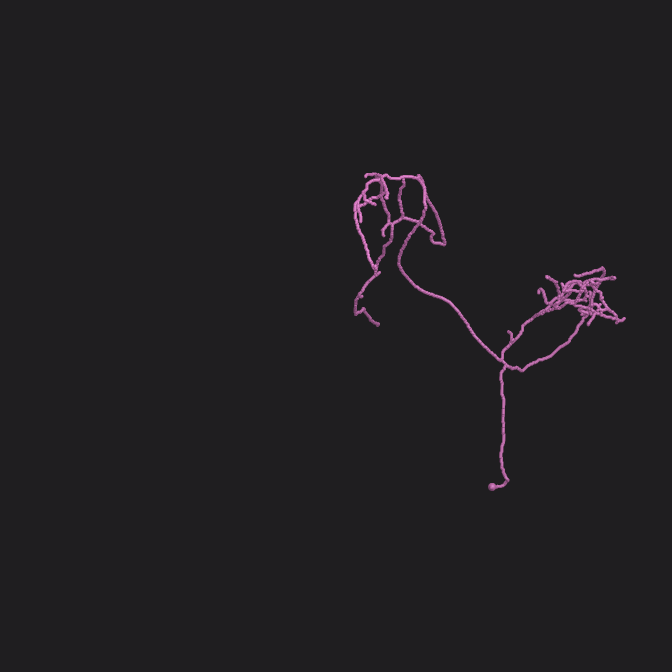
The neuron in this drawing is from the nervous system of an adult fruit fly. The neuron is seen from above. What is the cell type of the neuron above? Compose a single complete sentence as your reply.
It is CRE104 that is the cell type of the neuron.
